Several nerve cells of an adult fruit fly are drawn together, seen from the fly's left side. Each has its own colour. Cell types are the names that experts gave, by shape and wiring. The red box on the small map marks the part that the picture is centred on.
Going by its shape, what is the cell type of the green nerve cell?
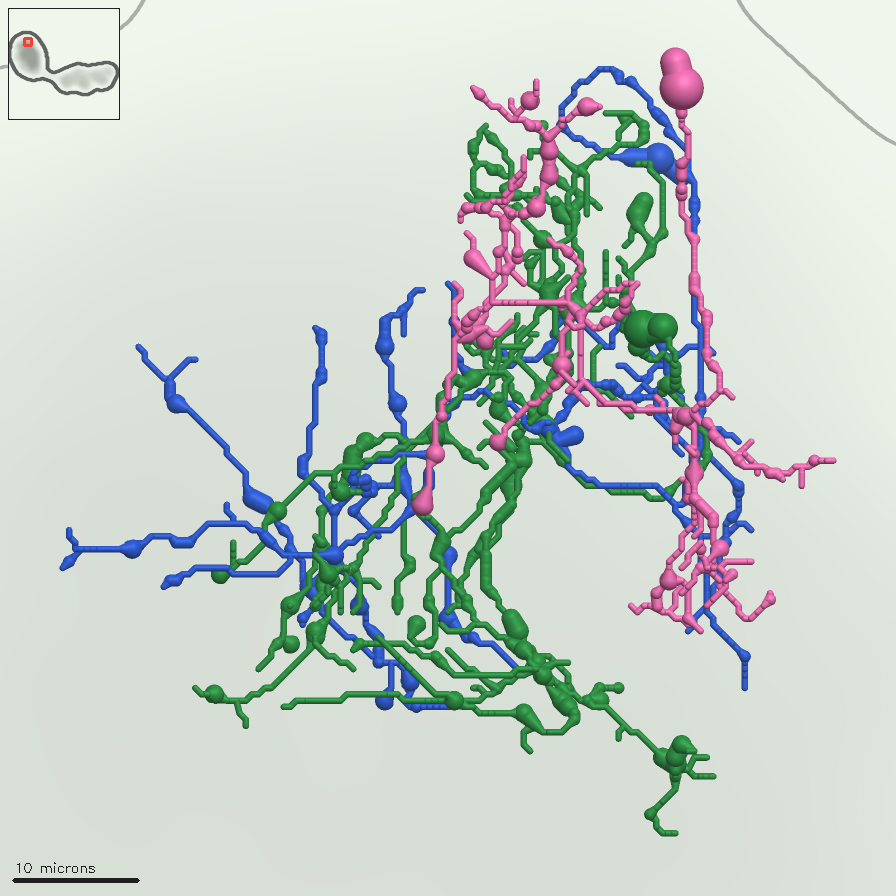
CB2814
